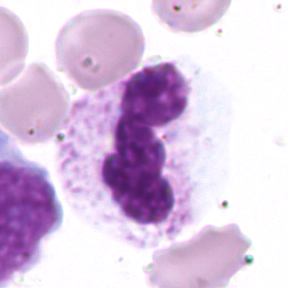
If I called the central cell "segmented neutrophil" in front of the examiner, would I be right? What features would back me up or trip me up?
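Lobes: chained from top to bottom of the cell; for segmented neutrophil, against monocyte.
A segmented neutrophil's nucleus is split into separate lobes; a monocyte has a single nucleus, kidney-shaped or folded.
Granules: fine, pinkish-violet, more crowded left of the nucleus than right; for segmented neutrophil.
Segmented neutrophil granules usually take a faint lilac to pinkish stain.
Cytoplasm colour: very pale, almost colourless, not grey-blue; against monocyte.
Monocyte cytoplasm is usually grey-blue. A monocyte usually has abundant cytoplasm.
Cytoplasm amount: plentiful; no count against monocyte. Chromatin dark purple, dense, clumped; no nucleoli. Verdict: segmented neutrophil.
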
